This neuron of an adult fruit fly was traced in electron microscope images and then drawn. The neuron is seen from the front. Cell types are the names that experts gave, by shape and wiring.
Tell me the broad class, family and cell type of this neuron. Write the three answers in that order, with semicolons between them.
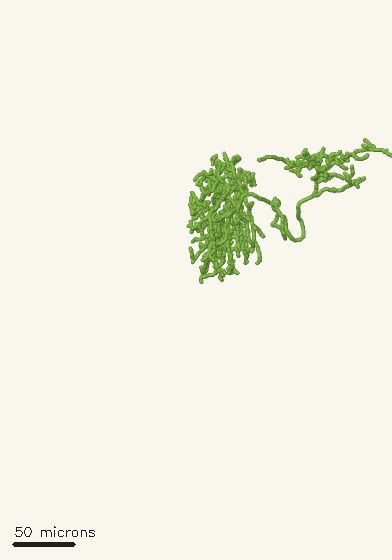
visual projection neuron; LoVP; LoVP48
